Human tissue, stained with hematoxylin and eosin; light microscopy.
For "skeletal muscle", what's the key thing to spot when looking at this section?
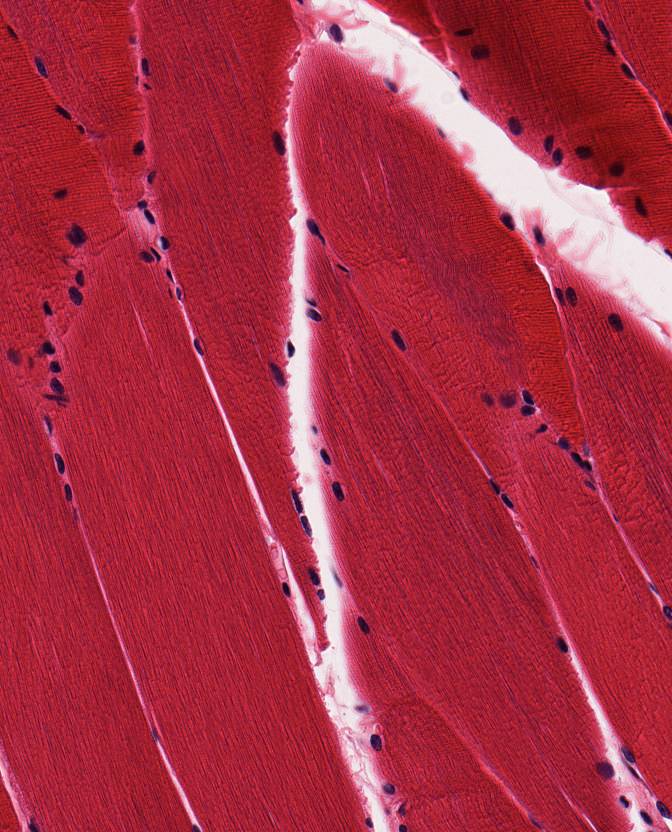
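In this section of skeletal muscle, the nuclei lie at the edges of the fibres, lined up along the borders between neighbouring fibres.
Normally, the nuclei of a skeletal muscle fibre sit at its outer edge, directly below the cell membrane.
The placement of the nuclei here agrees with that. Each fibre carries many nuclei spaced along its length, each a dark purple oval with its long axis along the fibre. The fibre cytoplasm stains a deep, intense red with eosin.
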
